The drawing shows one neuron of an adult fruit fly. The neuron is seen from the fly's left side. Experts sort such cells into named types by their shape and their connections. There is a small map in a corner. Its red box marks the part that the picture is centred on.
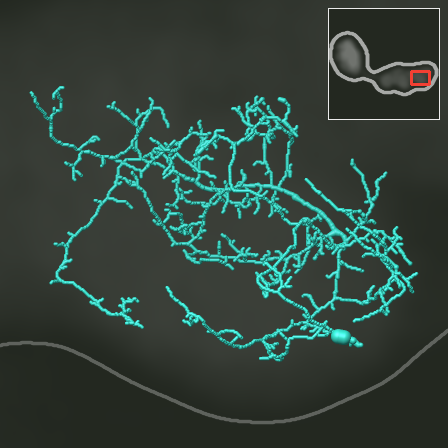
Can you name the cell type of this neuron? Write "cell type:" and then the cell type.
cell type: IN04B031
